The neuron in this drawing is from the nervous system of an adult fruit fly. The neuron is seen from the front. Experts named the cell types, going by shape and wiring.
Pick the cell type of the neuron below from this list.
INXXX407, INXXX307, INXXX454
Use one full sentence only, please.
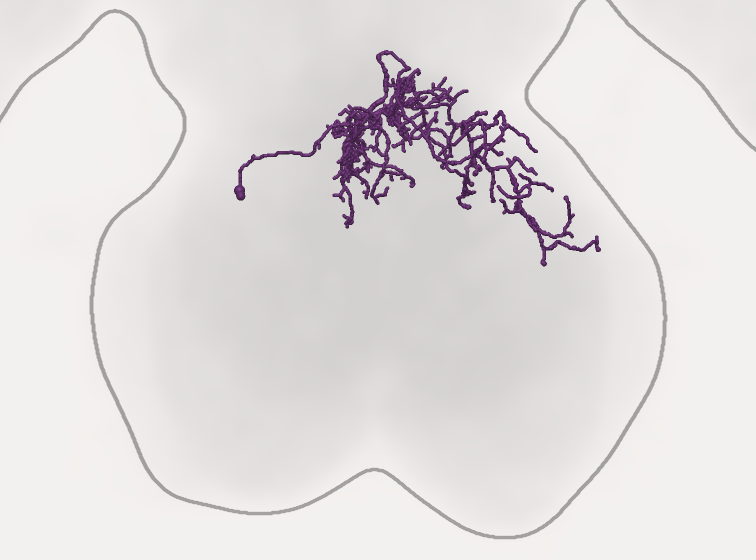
So far as cell type goes, this neuron is INXXX307.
